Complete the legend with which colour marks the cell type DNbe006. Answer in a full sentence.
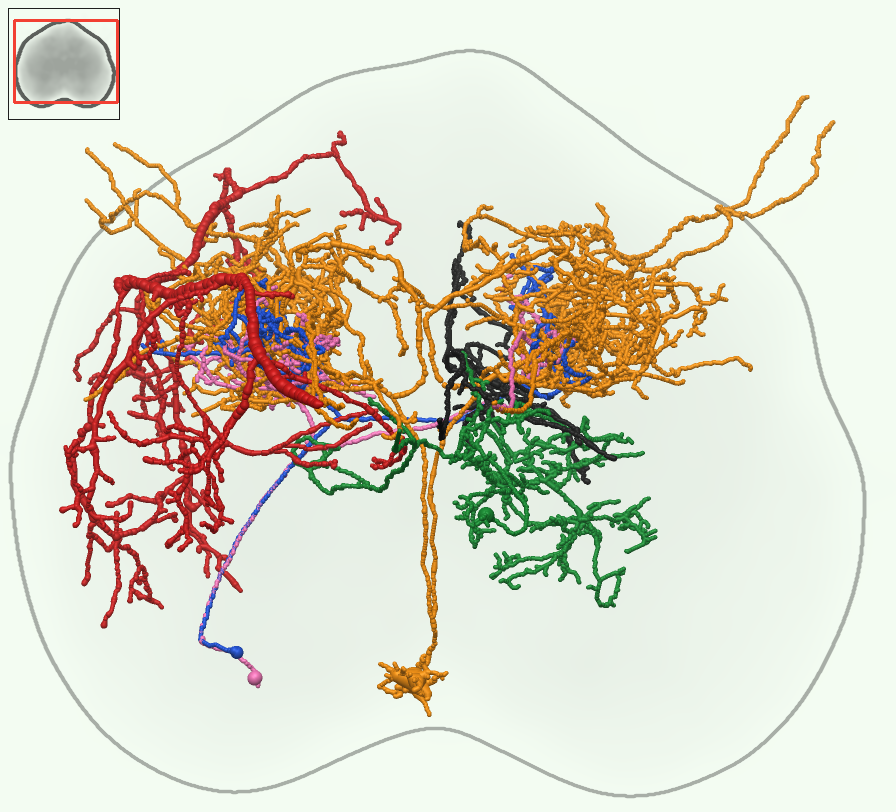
The colour is black.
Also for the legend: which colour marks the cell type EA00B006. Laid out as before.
The colour is orange.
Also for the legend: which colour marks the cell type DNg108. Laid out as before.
The colour is red.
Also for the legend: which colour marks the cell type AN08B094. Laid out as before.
The colour is green.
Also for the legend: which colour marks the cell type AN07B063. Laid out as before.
The colour is pink.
